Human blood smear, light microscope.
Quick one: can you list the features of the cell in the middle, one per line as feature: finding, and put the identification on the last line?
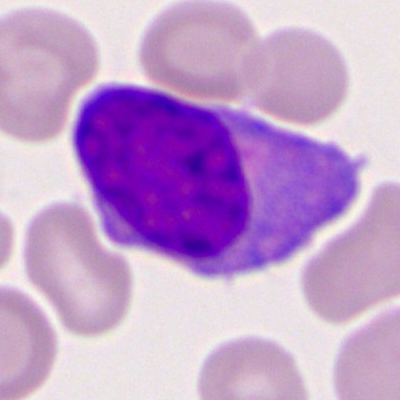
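Outline: irregular and angular, not round
Projection: small and pointed, at the right edge
Nucleus: occupies more than half of the cell
Vacuoles: none seen in the cytoplasm
Name: myeloblast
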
